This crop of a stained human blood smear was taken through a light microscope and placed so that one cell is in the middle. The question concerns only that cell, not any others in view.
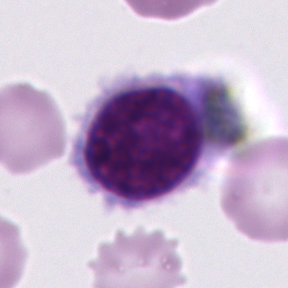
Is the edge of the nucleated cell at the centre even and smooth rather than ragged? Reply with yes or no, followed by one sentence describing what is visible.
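No. Short fine projections stick out along the cell edge.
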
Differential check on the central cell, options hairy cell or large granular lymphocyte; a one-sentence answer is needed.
By classification, the middle cell of this crop is a hairy cell.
